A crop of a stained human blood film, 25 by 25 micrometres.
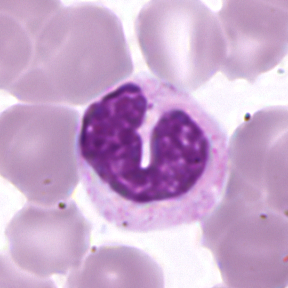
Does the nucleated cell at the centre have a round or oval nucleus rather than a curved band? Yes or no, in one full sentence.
No, the nucleus is not a compact round or oval mass but a curved band without separate lobes.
